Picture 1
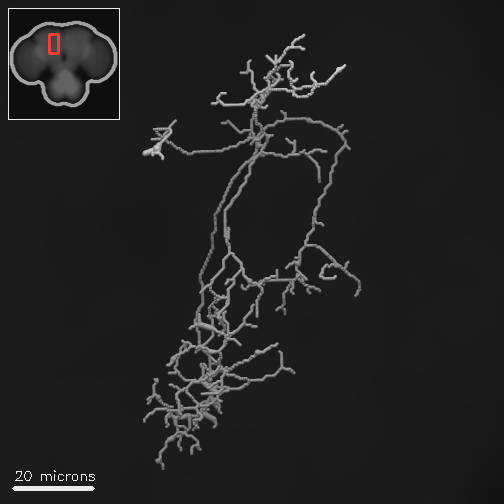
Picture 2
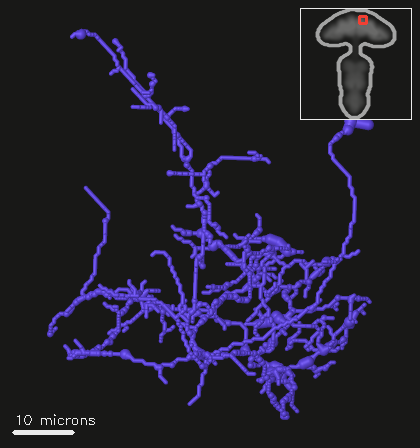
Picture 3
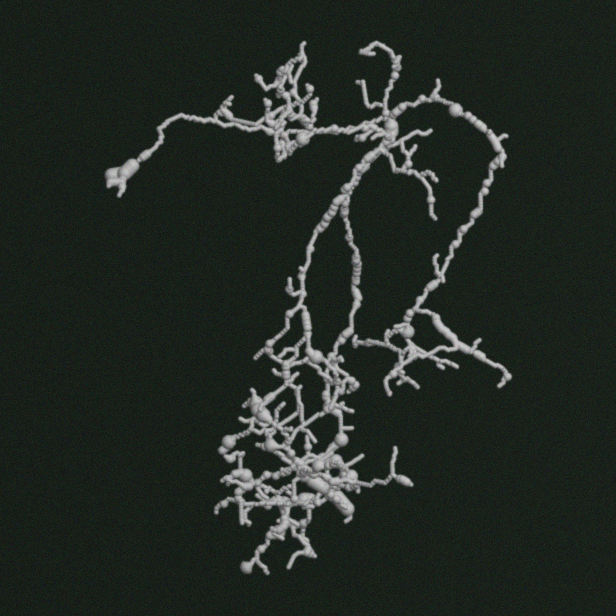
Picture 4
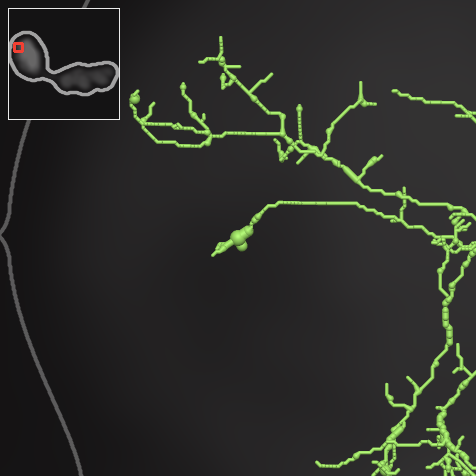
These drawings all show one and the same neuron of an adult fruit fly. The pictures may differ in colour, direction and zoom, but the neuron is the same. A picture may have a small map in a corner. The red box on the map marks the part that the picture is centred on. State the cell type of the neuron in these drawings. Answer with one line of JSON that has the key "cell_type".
{"cell_type": "LAL030_a"}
